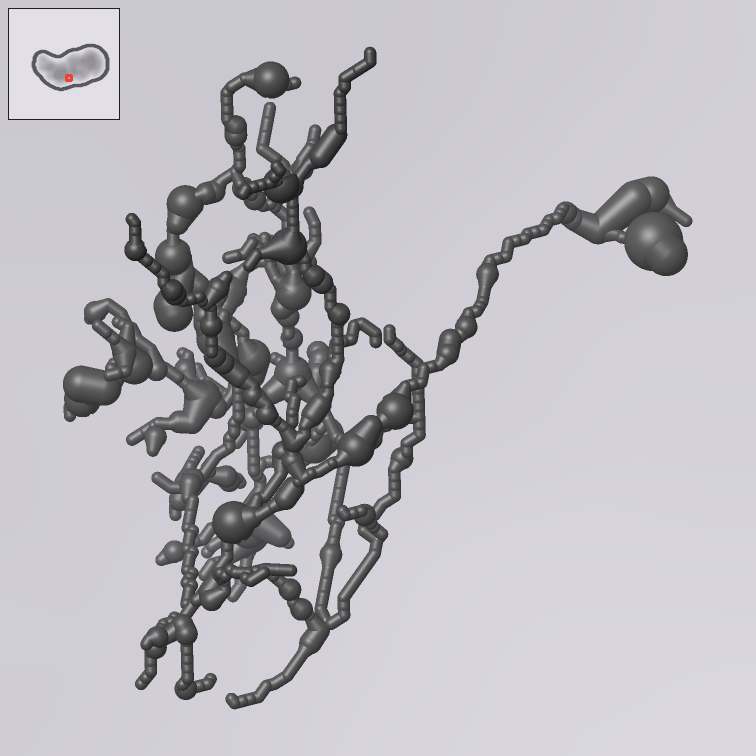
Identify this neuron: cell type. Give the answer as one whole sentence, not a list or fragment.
This neuron counts as a member of the cell type Dm10.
